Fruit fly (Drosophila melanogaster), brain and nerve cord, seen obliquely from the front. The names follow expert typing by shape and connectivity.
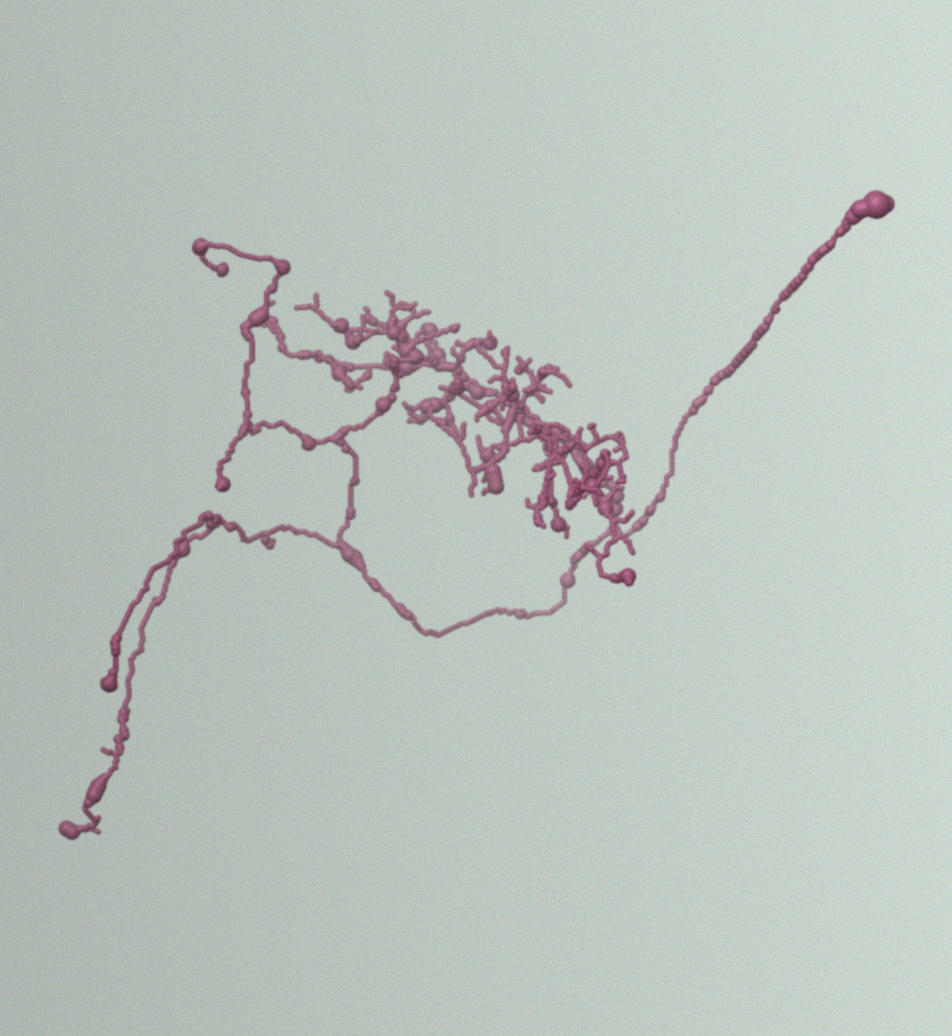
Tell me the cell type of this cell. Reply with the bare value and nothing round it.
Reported: PVLP133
